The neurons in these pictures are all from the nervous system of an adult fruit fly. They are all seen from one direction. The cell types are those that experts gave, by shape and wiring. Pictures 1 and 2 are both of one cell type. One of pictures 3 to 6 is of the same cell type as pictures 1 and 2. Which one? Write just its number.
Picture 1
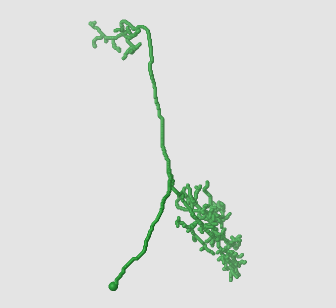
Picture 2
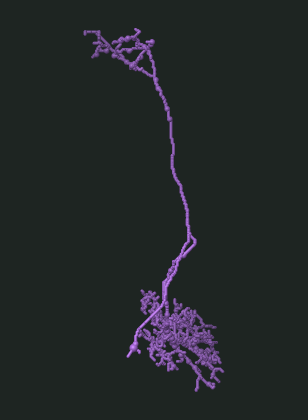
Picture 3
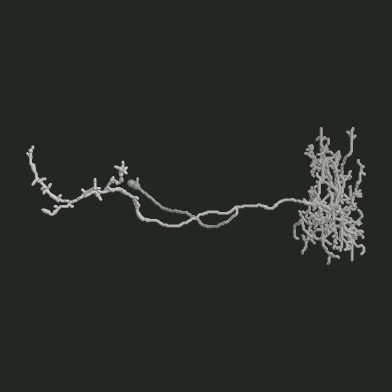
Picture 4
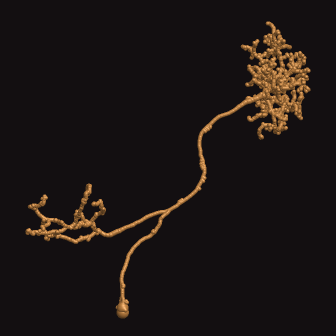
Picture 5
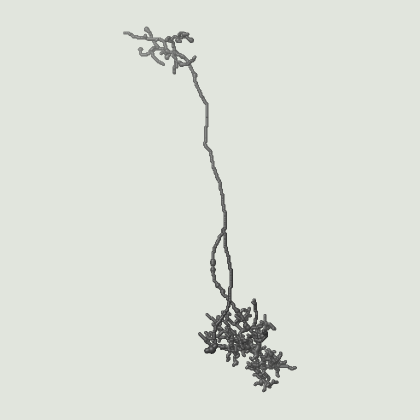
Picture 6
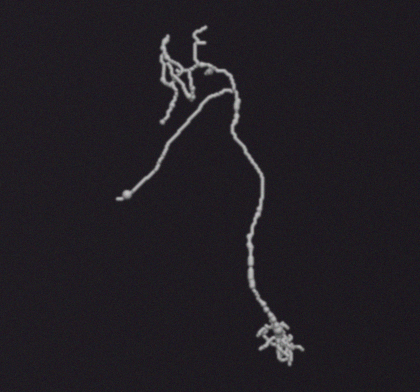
5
